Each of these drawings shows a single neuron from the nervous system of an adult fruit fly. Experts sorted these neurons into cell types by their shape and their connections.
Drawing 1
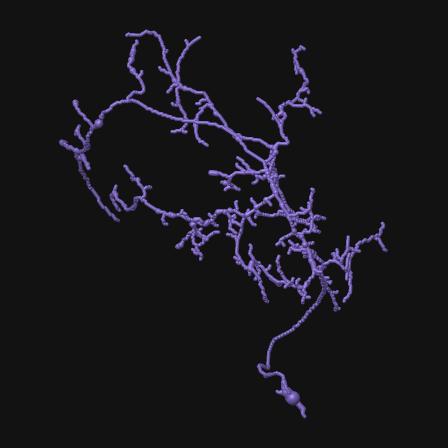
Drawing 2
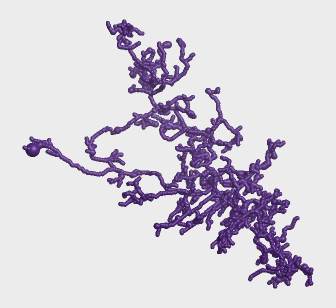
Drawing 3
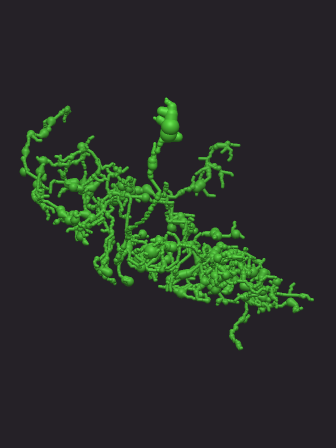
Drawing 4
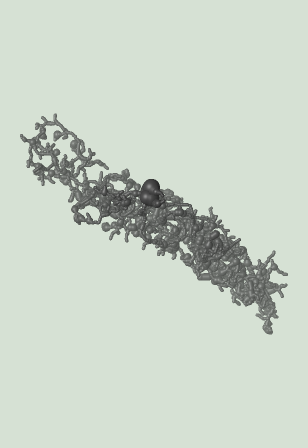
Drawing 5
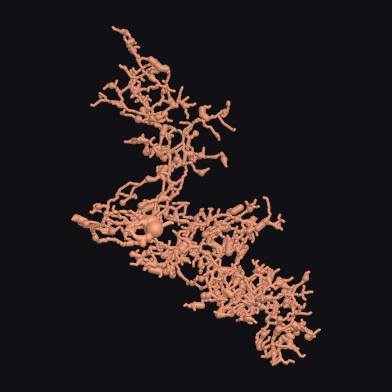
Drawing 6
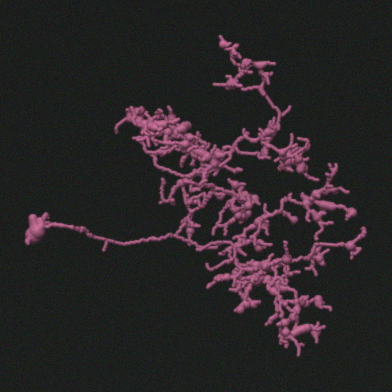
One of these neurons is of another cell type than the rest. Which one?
Drawing 1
